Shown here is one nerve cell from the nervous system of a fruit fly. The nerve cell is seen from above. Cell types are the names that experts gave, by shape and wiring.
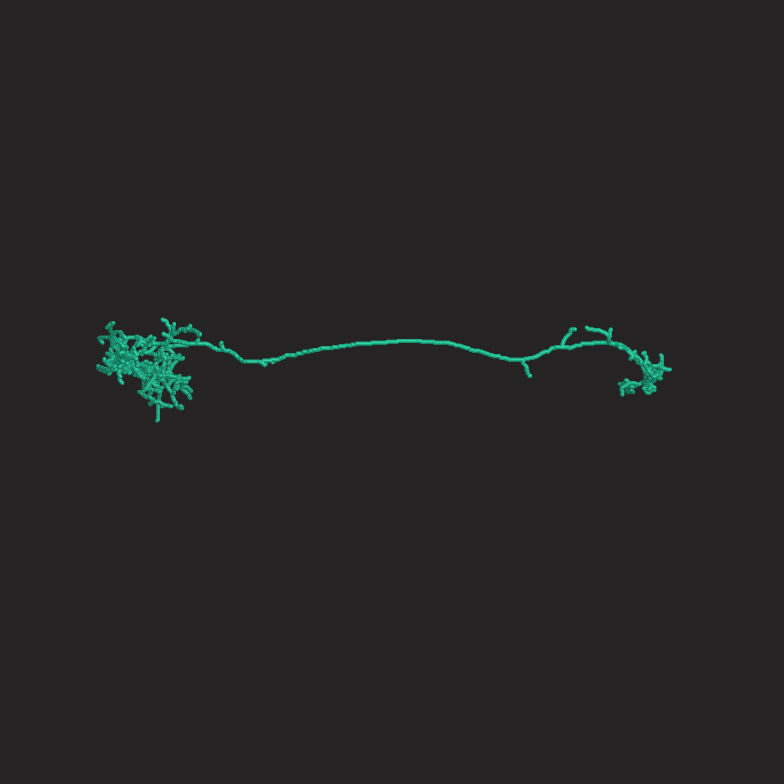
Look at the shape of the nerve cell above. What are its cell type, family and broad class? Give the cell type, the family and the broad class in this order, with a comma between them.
AVLP338, hemilineage VLPl&p1_lateral, central-brain intrinsic neuron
